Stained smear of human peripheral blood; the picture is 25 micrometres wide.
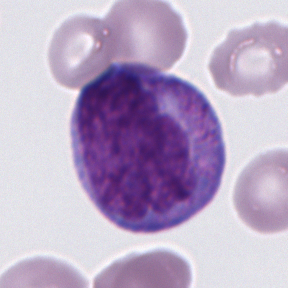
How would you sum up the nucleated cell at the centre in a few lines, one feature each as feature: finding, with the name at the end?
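Shape: smooth, roughly oval outline.
Nuclear extent: fills most of the cell.
Nuclear position: toward the left side.
Cytoplasm: no vacuoles seen.
Cell: atypical promyelocyte.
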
